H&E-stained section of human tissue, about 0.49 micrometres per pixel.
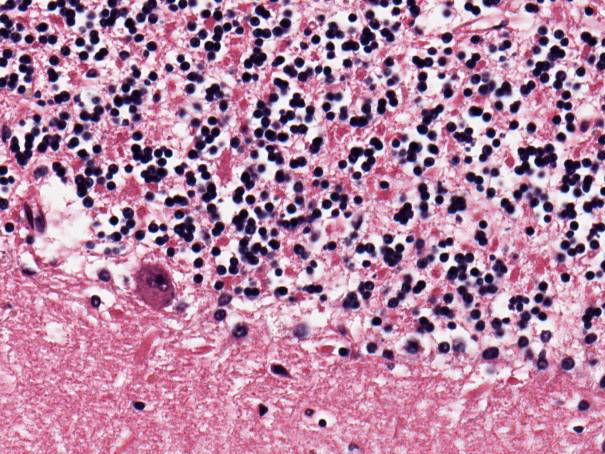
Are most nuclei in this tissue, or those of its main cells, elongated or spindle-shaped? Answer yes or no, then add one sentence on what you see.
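No. The upper zone is crowded with small, round, deeply dark-staining nuclei that have very little visible cytoplasm.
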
